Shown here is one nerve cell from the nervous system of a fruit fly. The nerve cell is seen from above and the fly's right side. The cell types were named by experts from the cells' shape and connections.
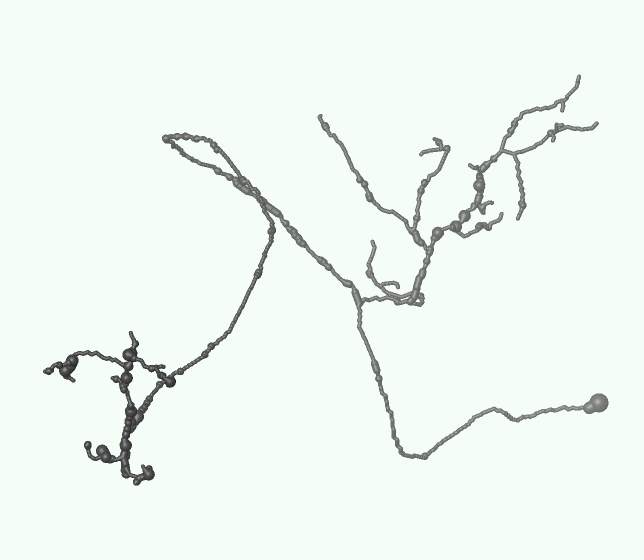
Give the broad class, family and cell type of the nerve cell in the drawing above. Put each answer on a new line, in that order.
central-brain intrinsic neuron
hemilineage ALv1
CB2703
